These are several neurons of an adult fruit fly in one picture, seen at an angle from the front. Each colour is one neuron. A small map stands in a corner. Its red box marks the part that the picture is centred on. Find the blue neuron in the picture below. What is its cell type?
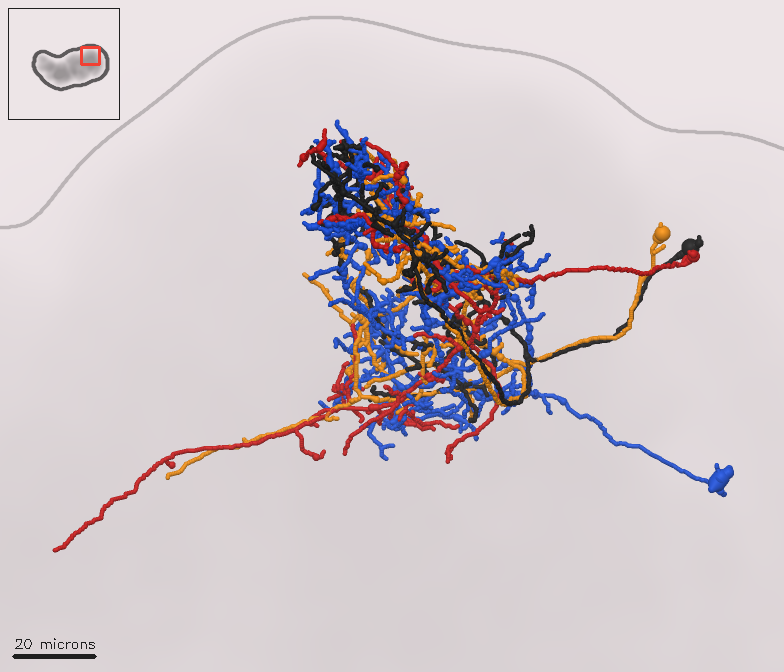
LHAV2o1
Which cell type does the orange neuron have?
SLP035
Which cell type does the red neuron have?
SLP162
